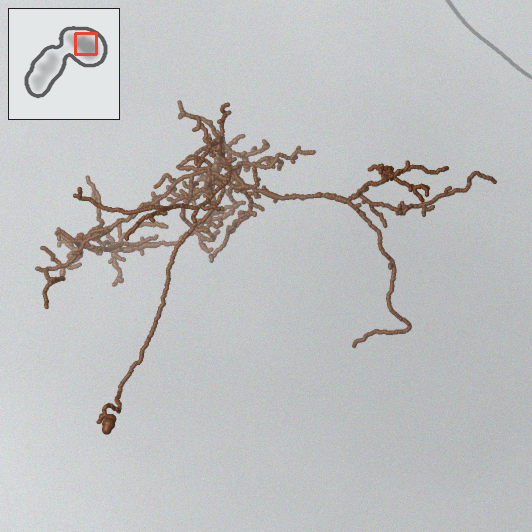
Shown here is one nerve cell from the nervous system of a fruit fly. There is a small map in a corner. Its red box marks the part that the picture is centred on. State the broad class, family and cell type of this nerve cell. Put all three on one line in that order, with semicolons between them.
central-brain intrinsic neuron; hemilineage SMPpv2_ventral; LAL301m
